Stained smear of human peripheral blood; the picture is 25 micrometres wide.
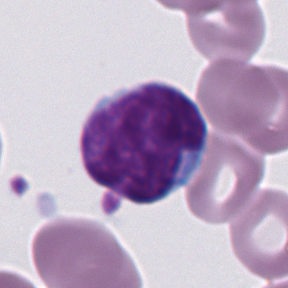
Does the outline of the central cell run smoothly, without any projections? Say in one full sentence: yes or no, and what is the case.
Yes, in outline this cell is smooth rather than rough.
